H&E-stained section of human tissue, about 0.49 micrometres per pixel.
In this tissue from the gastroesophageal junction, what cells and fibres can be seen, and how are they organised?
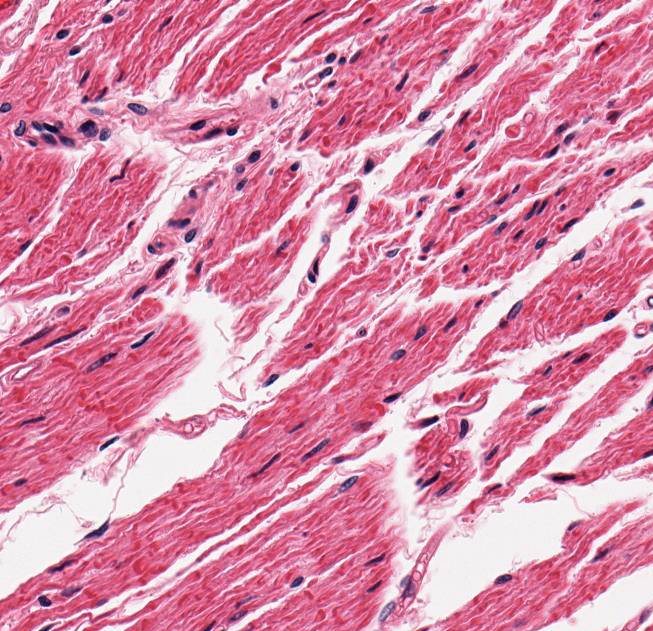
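First, the nuclei are dark blue, elongated and aligned with the long axis of the fibres. Next, the fibre cytoplasm is strongly eosinophilic, a deep pink-red. Between fibre bundles run thin strands of paler connective tissue carrying small dark nuclei, clearest at the upper left. Finally, no fat cells appear anywhere in the field.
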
